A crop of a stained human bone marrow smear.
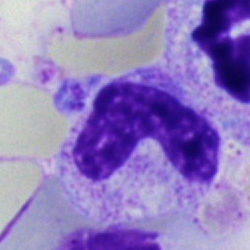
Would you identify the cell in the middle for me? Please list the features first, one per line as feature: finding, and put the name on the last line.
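Nucleus: a curved band bent into an upside-down U, opening downward
Chromatin: dense, dark purple, clumped
Cytoplasm: plentiful, pale lilac-pink
Granules: fine, pink-violet, scattered throughout the cytoplasm
Name: band neutrophil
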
